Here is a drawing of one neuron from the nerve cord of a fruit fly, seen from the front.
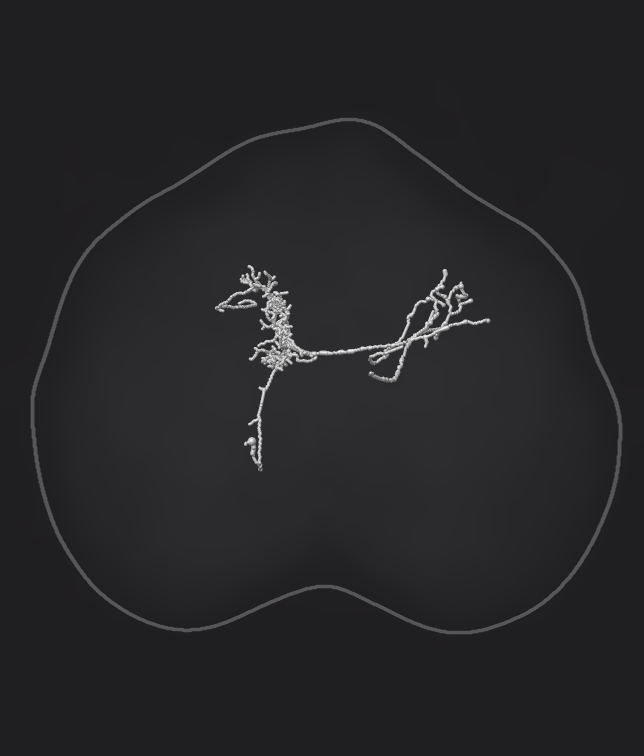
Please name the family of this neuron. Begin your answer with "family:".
family: hemilineage 07B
